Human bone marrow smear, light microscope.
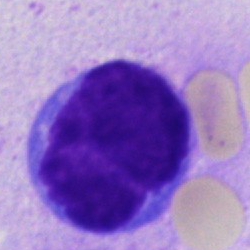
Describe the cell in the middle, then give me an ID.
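It has a smooth, rounded outline without projections. The nucleus fills most of the cell, leaving a narrow cytoplasm rim. Its chromatin is dense and dark purple, and a paler crease across the lower part divides it into folded lobes. That's a blast.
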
